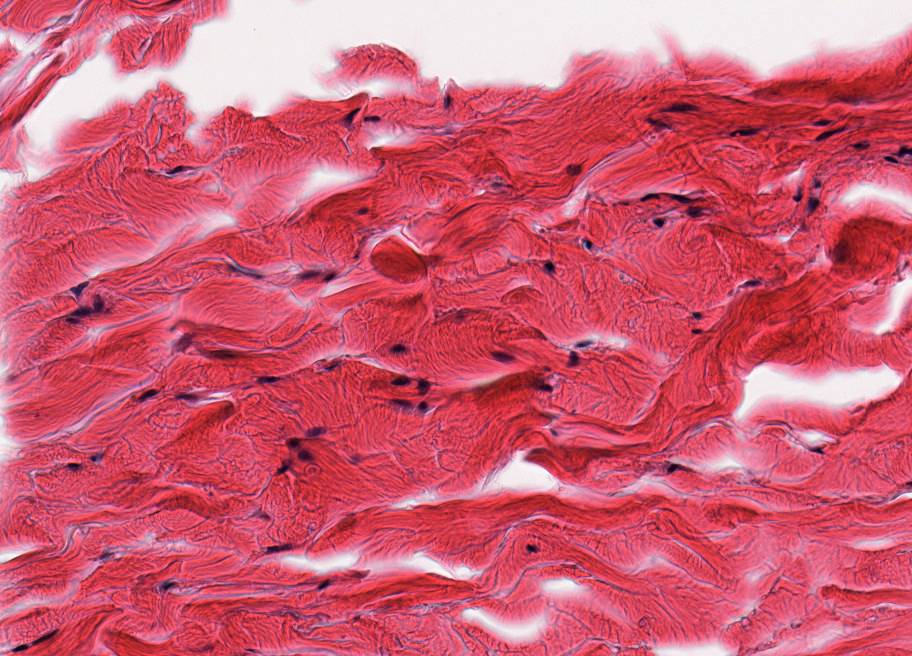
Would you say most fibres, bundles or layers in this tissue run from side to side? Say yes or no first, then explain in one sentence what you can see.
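Yes. The fibre bundles run mainly from left to right across the field in a wavy course.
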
